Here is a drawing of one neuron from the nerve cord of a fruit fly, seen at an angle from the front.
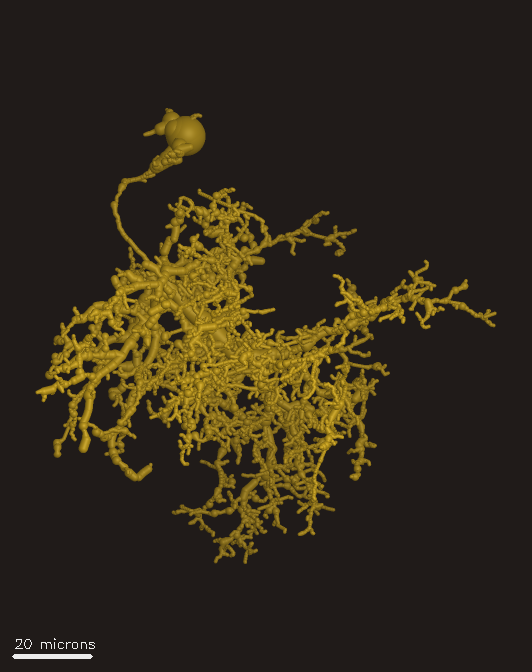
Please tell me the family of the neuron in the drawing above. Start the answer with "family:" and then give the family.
family: hemilineage 19A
